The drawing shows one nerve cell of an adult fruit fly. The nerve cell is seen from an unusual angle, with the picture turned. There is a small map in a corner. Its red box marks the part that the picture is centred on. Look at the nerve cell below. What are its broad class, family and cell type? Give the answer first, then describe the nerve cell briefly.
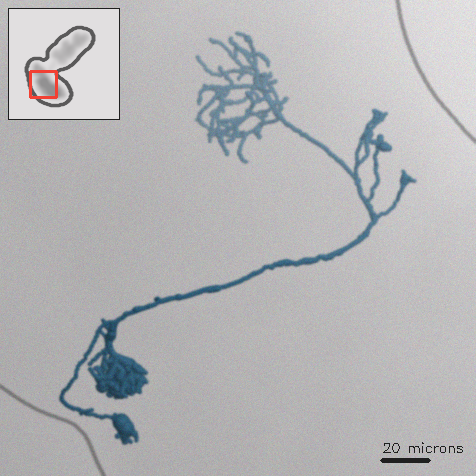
This is a central-brain intrinsic neuron. Its family is called class ALPN. Its cell type is DM3_adPN. It is in the brain and does not reach the nerve cord. The cell body can be seen at the lower left of the picture. Dozens of branch ends can be seen.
